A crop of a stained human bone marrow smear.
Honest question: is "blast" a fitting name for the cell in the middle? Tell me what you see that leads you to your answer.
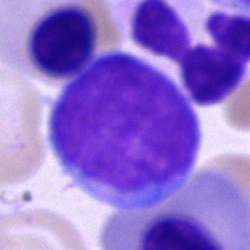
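The cytoplasm forms a narrow rim, seen most clearly along the lower edge.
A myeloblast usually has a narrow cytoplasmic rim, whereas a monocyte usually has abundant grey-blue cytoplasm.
This feature therefore goes with blast and against monocyte. The outline is round and smooth, and the chromatin is fine and evenly dispersed rather than clumped. No granules are visible in the cytoplasm. Smaller, darker-staining nucleated cells lie just above it. On balance, the name blast fits this cell.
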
